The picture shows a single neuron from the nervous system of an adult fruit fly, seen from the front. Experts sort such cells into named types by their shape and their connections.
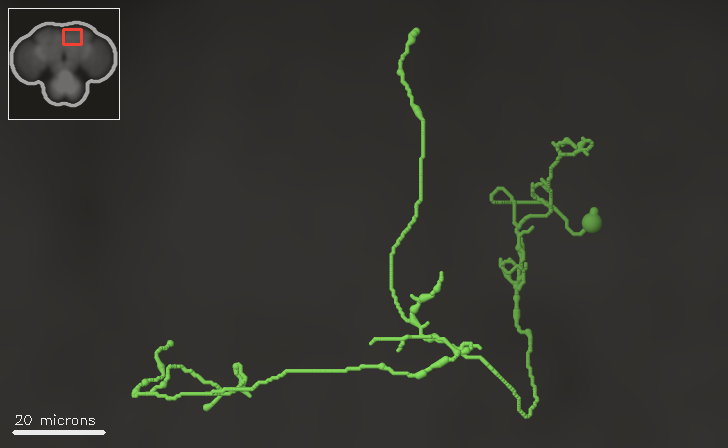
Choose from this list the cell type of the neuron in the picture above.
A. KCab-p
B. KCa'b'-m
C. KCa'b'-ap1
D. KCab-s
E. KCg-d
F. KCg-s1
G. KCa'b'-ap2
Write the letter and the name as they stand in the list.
B. KCa'b'-m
